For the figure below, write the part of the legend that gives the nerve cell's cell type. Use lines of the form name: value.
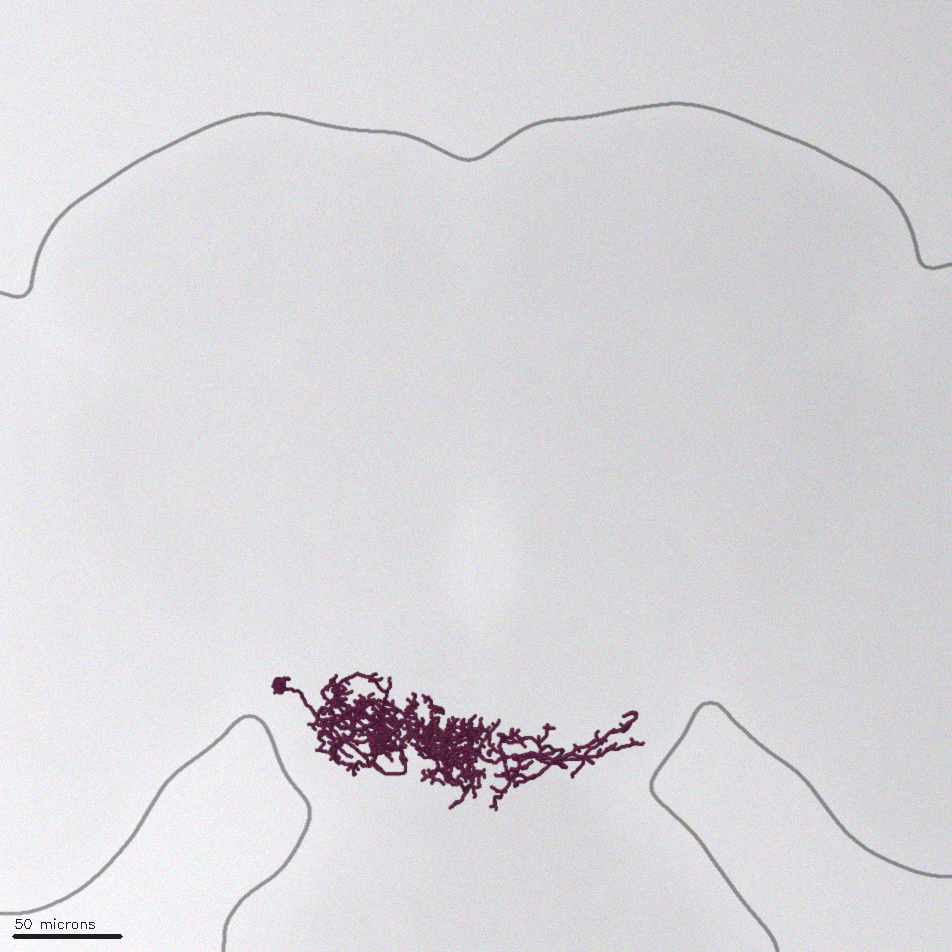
cell type: GNG052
